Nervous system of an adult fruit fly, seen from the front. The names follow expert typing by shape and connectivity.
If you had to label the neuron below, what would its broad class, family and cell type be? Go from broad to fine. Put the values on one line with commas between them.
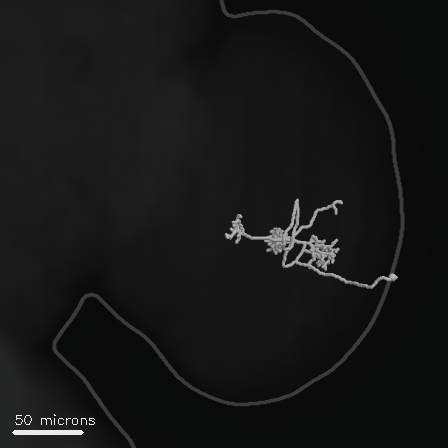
visual projection neuron, TmY, TmY14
